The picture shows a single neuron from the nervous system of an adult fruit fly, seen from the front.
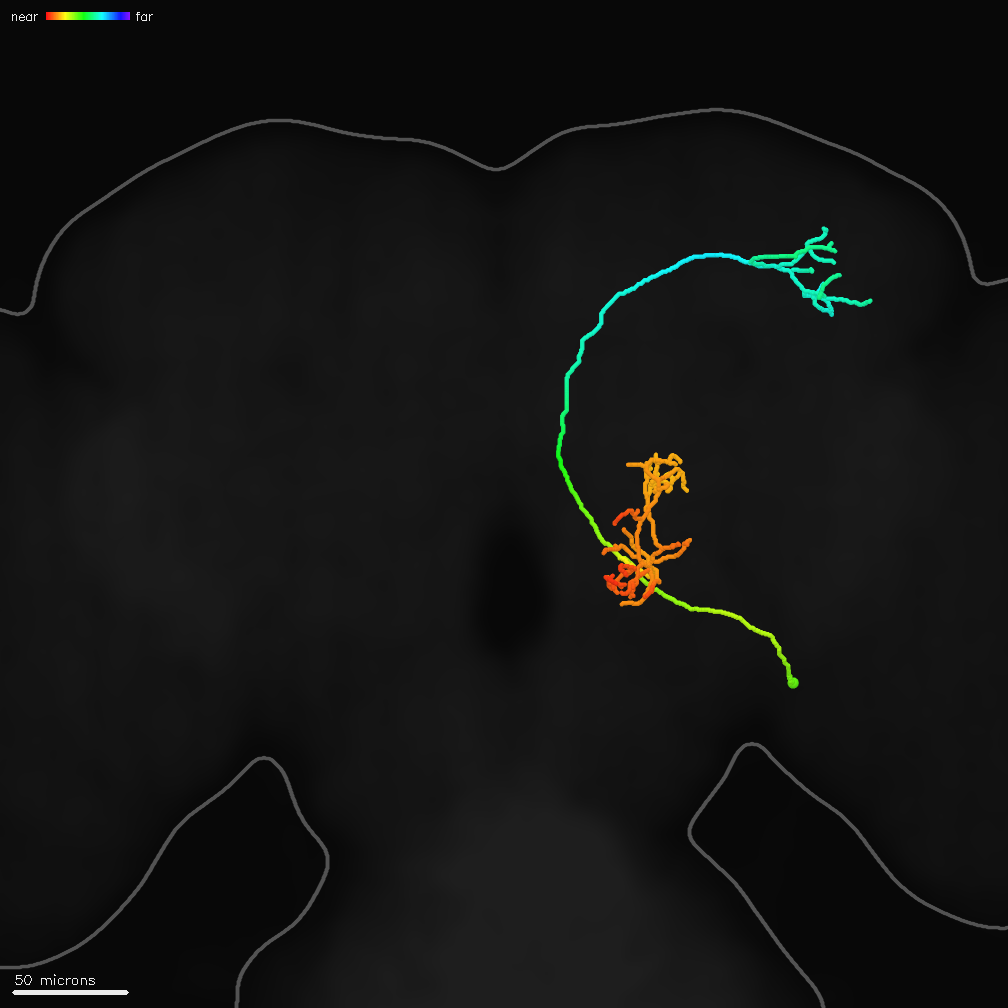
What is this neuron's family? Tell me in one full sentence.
This neuron is categorized under the family hemilineage ALlv1.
